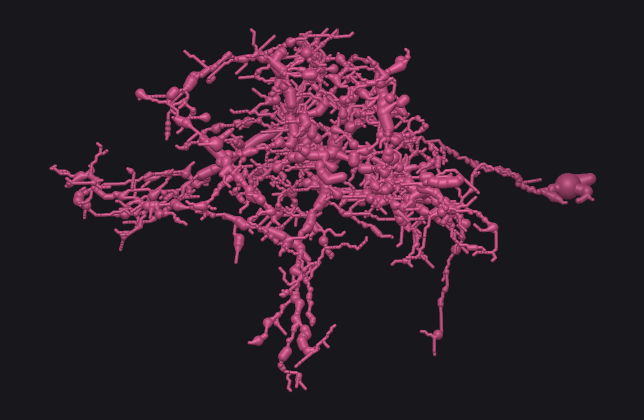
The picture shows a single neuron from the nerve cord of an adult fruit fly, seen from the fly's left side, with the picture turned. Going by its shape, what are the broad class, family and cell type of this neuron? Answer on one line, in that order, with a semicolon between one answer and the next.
nerve-cord intrinsic neuron; hemilineage 13B; IN13B018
